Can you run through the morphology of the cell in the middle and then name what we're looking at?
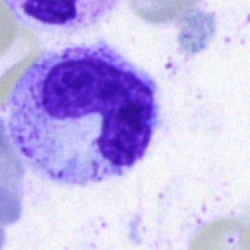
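Nucleus bent into a deeply indented horseshoe shape, the indentation opening toward the lower left of the cell. Chromatin dark purple and coarsely clumped. Cell outline round and smooth. This is a band neutrophil.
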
